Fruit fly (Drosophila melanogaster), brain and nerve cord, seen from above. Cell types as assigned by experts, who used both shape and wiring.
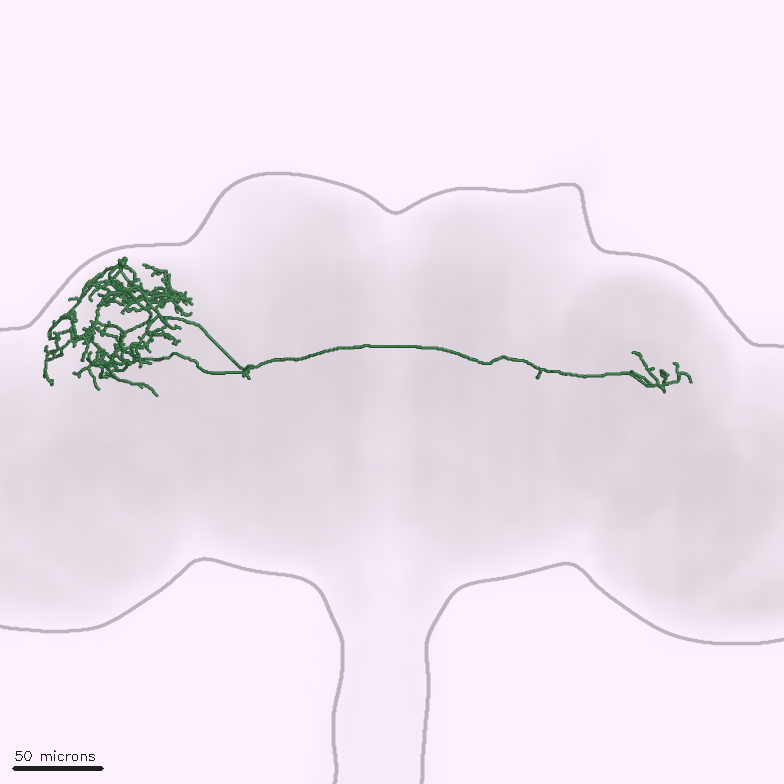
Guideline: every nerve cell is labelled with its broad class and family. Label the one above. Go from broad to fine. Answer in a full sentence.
A central-brain intrinsic neuron of hemilineage VLPl&d1_dorsal.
